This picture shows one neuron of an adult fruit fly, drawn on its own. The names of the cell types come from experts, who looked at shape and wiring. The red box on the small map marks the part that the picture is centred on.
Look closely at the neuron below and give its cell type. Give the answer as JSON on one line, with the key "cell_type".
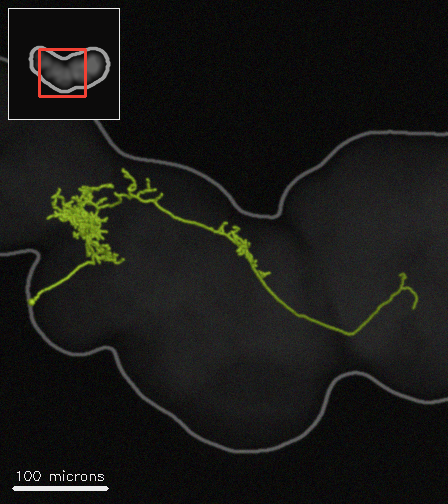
{"cell_type": "AN06A010"}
